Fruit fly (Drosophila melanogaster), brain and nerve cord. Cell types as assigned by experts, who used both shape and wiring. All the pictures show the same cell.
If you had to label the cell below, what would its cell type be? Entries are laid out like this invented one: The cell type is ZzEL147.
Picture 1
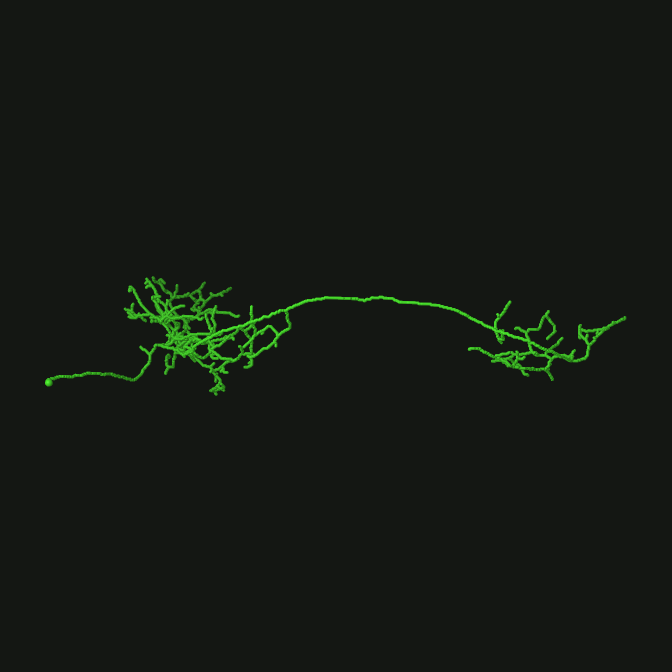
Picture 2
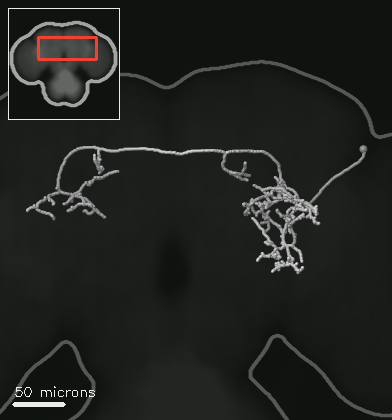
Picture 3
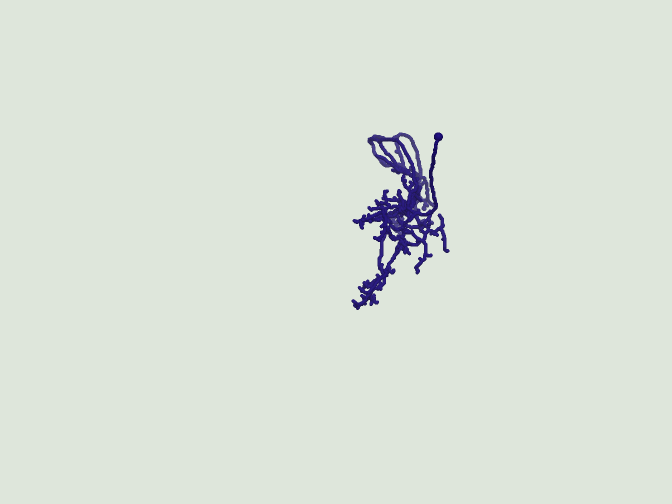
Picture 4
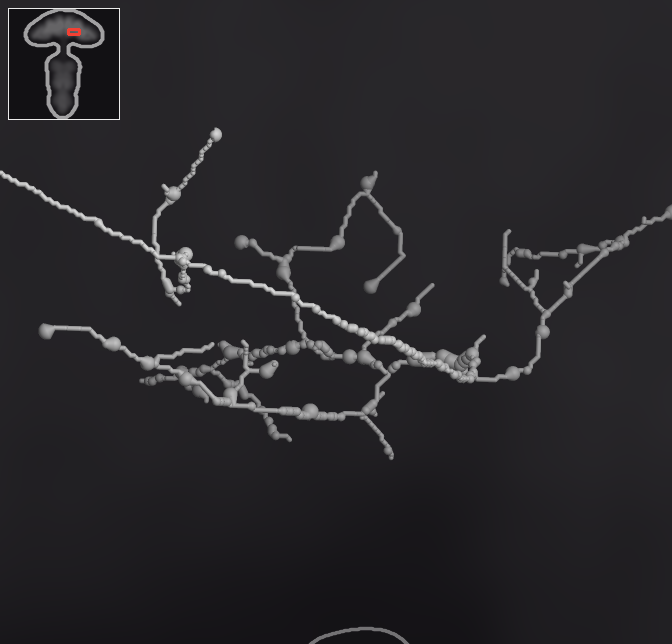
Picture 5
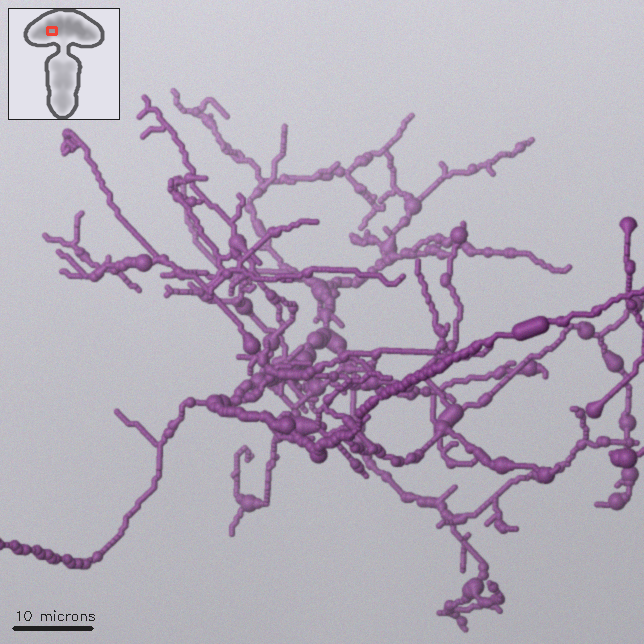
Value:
The cell type is PLP150.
